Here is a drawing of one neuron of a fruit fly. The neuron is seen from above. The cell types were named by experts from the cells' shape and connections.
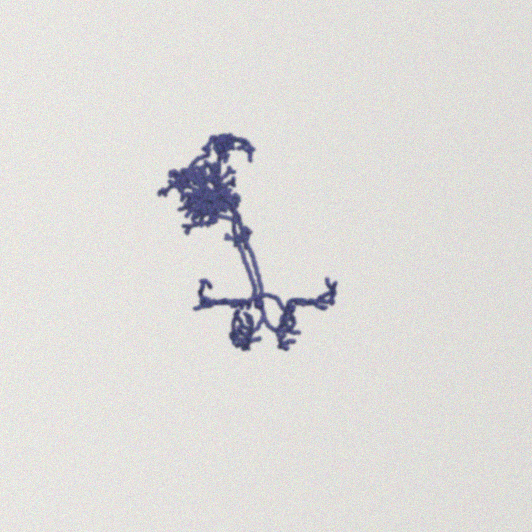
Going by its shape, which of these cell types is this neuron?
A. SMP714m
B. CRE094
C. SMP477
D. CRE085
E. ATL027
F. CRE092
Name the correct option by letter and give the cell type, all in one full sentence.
Option E, namely ATL027, is the cell type of the neuron.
